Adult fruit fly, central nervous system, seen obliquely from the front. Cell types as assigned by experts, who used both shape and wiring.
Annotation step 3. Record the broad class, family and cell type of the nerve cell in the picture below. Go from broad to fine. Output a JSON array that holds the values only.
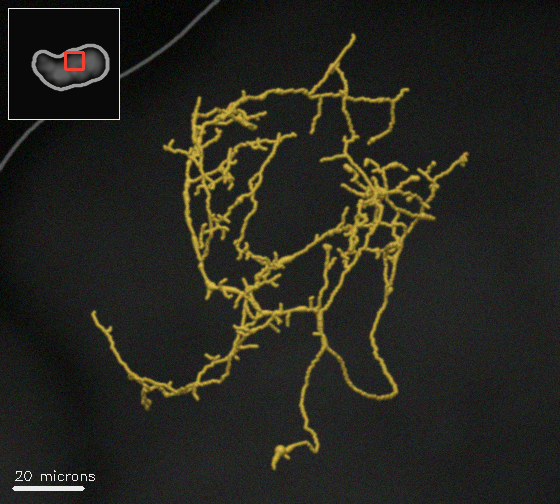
["central-brain intrinsic neuron", "hemilineage SLPa&l1_anterior", "CL090_d"]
